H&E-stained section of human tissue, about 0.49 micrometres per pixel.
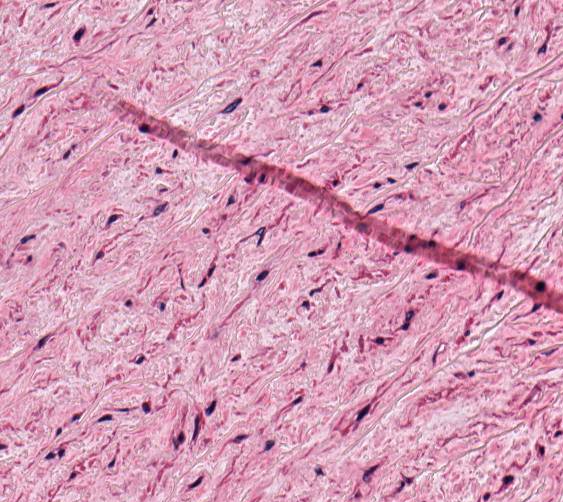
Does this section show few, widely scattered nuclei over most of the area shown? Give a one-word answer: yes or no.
Yes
